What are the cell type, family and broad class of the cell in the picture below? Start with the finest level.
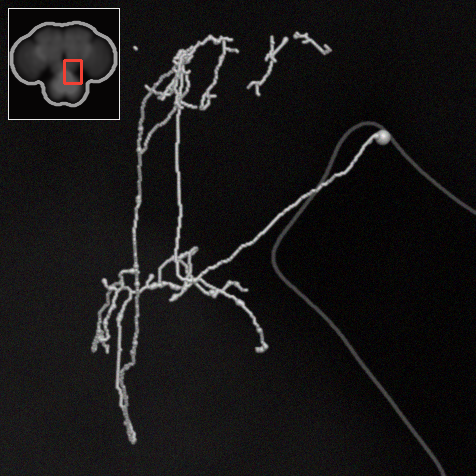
DNge015; hemilineage LB12; descending neuron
